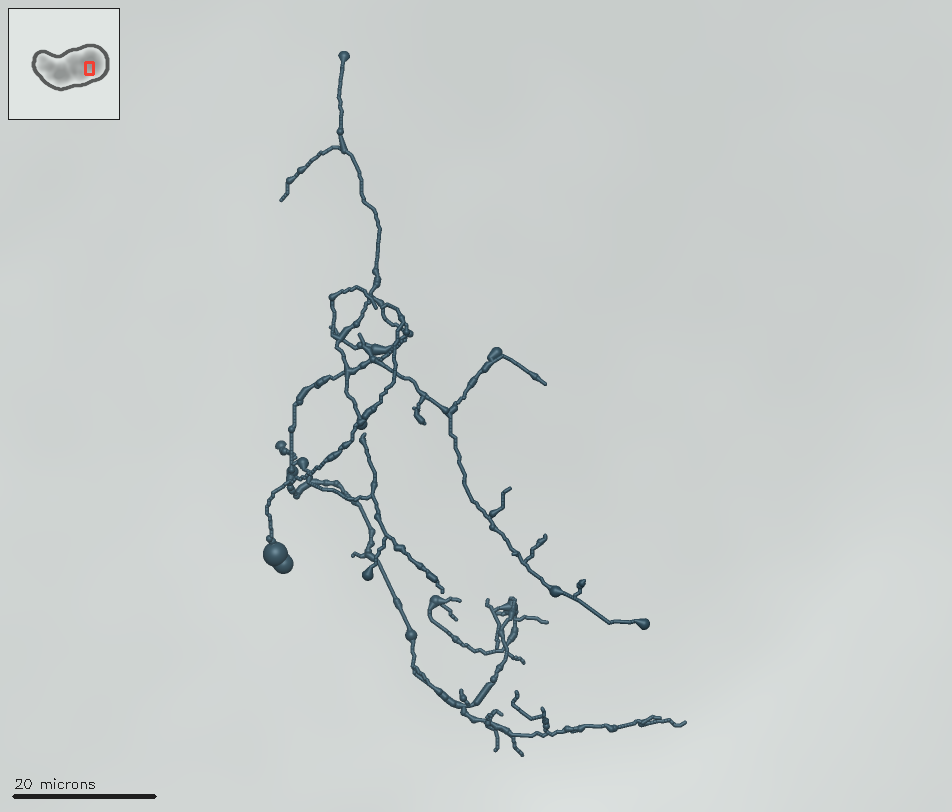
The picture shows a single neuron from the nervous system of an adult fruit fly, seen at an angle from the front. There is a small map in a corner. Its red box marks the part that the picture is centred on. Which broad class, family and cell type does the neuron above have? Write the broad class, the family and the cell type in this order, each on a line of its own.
optic-lobe intrinsic neuron
Li
Li35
